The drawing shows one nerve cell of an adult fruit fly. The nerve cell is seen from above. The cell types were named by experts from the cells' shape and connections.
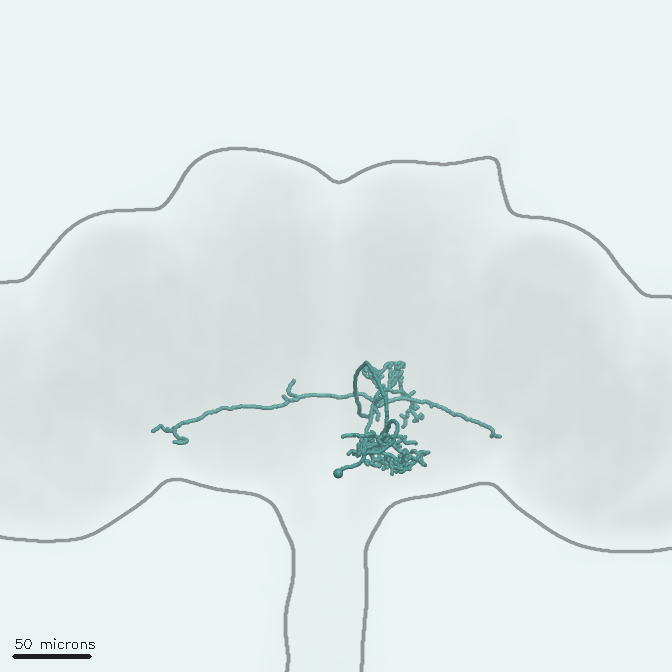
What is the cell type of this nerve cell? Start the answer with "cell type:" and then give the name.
cell type: CB2800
